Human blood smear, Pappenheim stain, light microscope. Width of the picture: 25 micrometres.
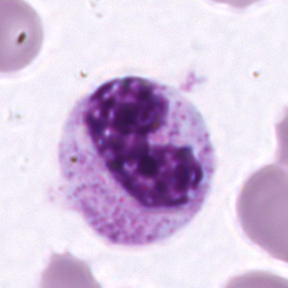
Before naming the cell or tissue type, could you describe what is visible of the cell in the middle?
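Starting with position, the nucleus lies toward the upper right, so the broadest band of cytoplasm sits at the lower left. Turning to the chromatin, it is dark purple and coarsely clumped. As for the cytoplasm, it is pale pinkish-lilac, with fine pinkish-red granules scattered throughout. Checking size last, the cell is about 14 micrometres across. This is a band neutrophil.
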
